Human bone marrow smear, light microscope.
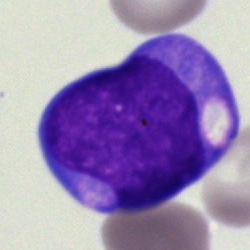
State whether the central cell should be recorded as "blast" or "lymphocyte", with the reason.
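I'd call this a blast rather than a lymphocyte. What settles it for me is the chromatin: finely stippled with small pale spots, not coarsely clumped.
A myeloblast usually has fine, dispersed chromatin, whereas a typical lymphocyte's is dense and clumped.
The cytoplasm is deep blue, widest on the right, with a single clear round vacuole at that edge.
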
